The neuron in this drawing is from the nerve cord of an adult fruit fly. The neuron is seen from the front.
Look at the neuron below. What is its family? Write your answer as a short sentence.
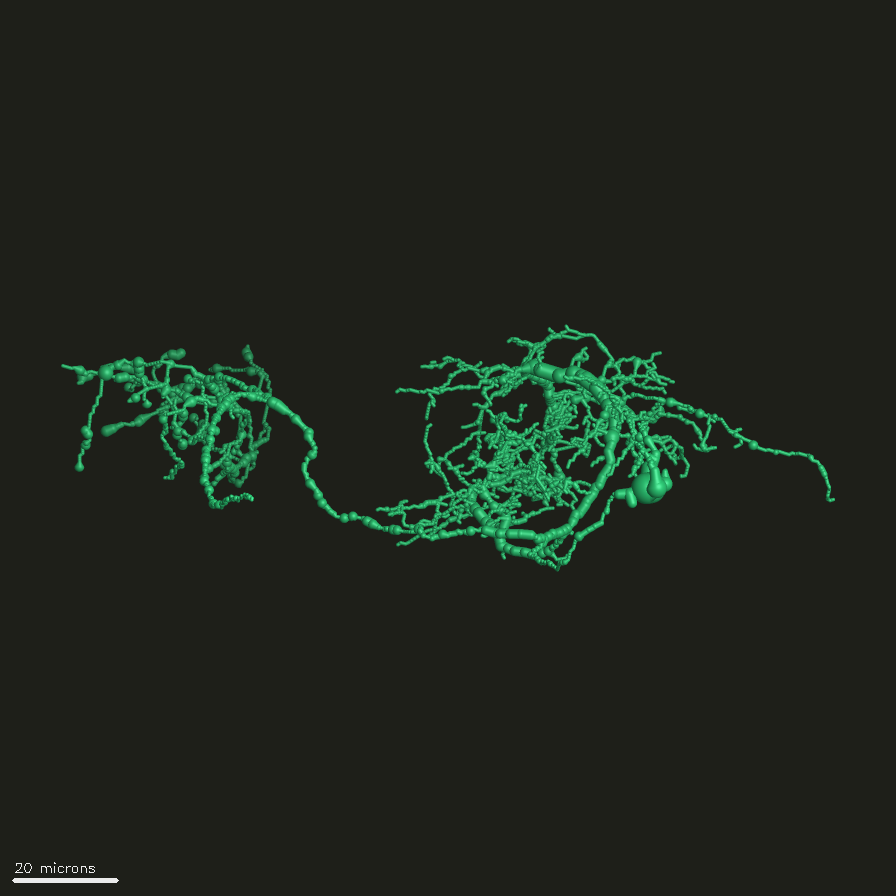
The family is hemilineage 18B.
